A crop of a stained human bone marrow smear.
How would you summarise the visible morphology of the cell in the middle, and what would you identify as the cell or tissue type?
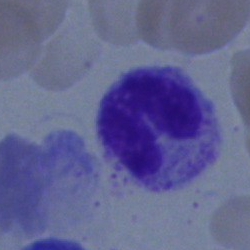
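See how deeply the nucleus is indented, opening toward the lower right. Its chromatin is dark purple and coarsely clumped. Pale lilac cytoplasm sits mostly at the lower right, with fine violet granules in it. That's a band neutrophil.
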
